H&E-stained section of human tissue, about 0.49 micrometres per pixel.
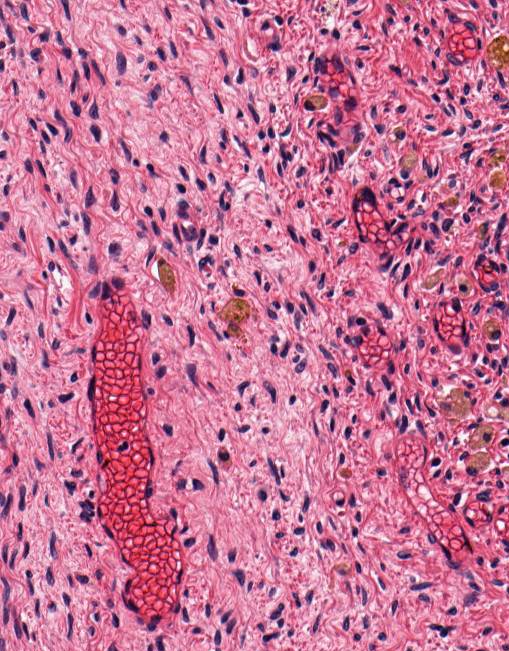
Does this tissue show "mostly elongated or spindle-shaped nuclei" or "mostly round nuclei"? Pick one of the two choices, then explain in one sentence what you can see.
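Mostly elongated or spindle-shaped nuclei. Spindle-shaped cells with elongated dark nuclei are scattered evenly through the stroma.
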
